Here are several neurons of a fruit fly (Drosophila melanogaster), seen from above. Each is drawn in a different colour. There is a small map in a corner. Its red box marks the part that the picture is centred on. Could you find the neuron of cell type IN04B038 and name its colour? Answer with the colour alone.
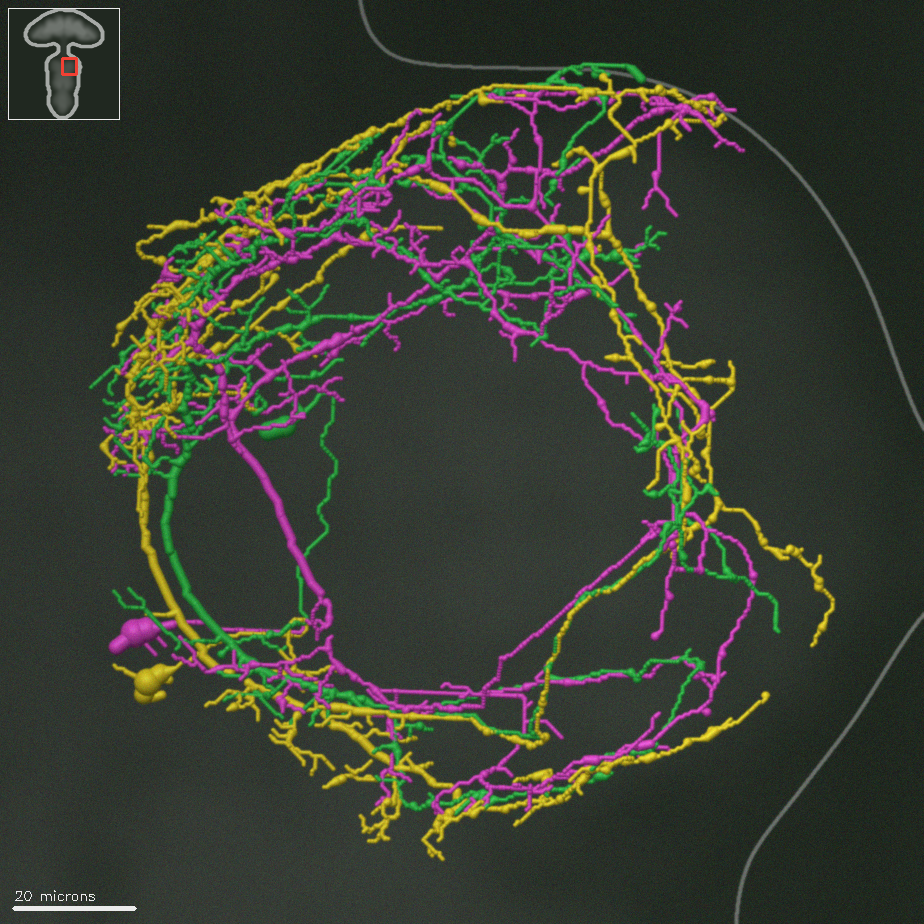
green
